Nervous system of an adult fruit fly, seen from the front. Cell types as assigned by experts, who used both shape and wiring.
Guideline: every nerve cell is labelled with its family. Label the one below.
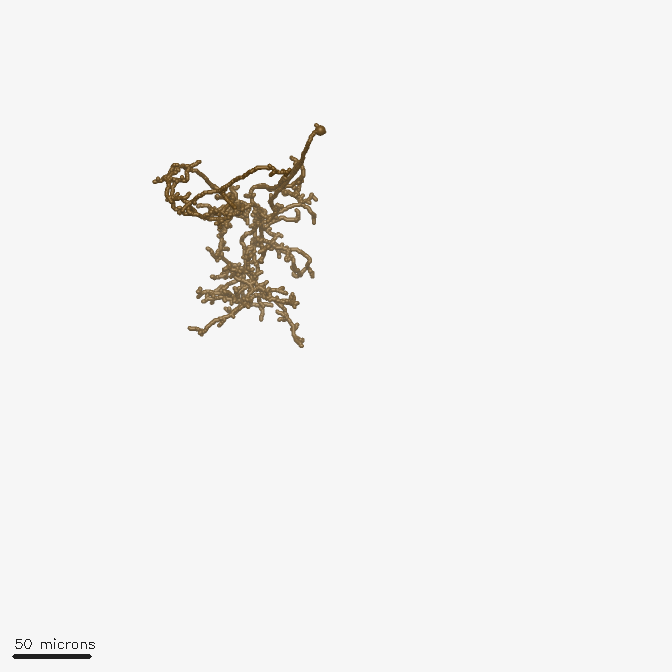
hemilineage SMPad2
